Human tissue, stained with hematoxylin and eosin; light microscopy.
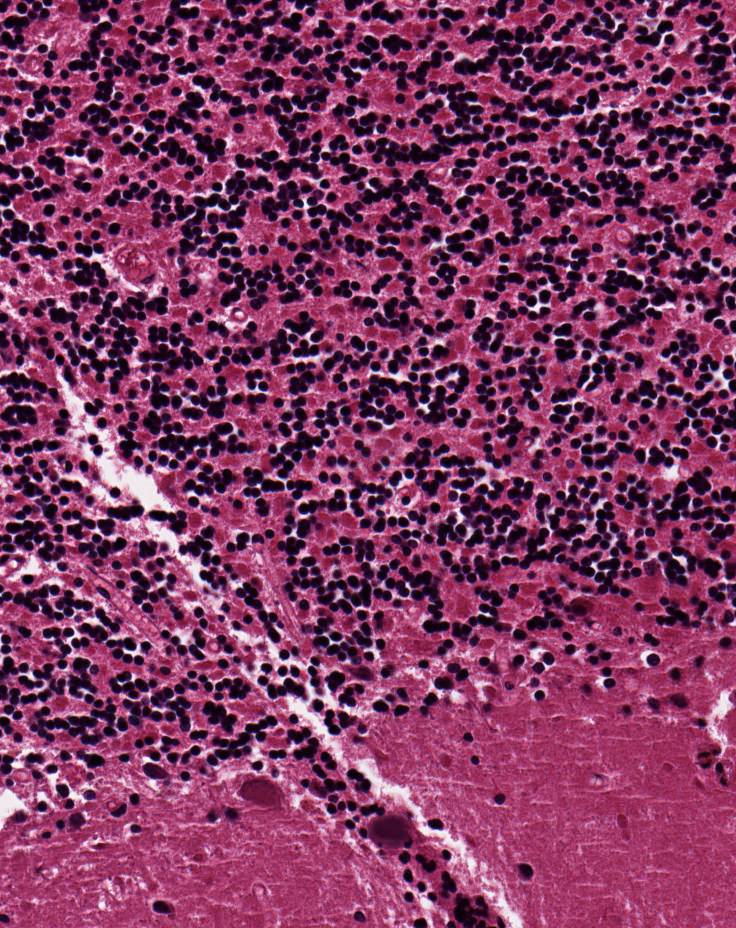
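Cerebellum, haematoxylin and eosin. Most of the field, from the top to the lower part, is a dense sheet of small, round, very dark nuclei, closely packed, with little visible cytoplasm. Small irregular pink cell-free islands are scattered among them throughout the layer. A few large, rounded, darkly stained cell bodies sit at the boundary between this layer and a pale zone near the bottom centre.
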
